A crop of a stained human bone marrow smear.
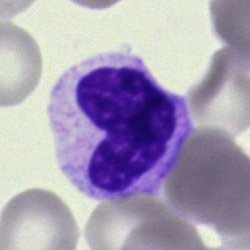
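Metamyelocyte, the middle cell here. Its kidney-shaped nucleus has the notch facing left and sits off-centre toward the right side of the cell. Fine pinkish-purple granules are scattered through the cytoplasm. Note the small pale bleb projecting from the top edge of the cell.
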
